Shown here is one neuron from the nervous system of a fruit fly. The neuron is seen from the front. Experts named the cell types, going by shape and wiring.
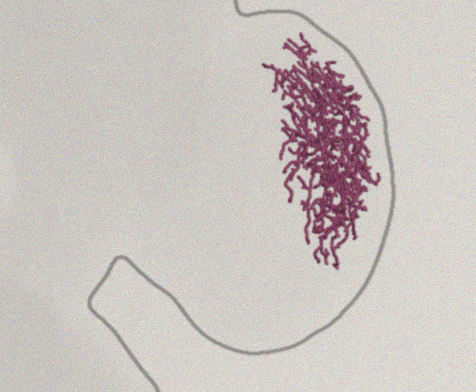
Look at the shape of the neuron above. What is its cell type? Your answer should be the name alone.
Mi18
